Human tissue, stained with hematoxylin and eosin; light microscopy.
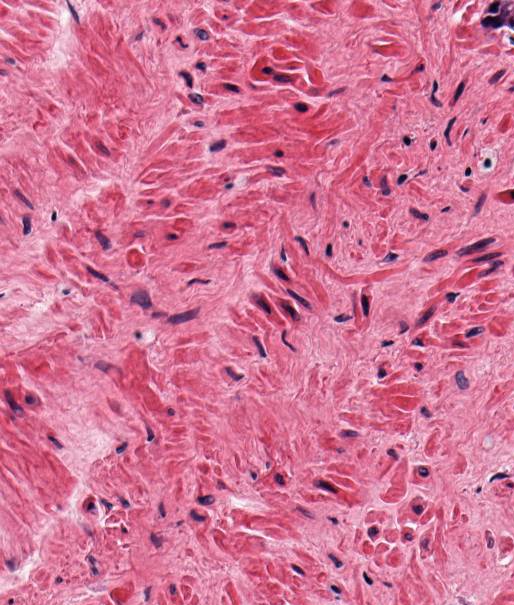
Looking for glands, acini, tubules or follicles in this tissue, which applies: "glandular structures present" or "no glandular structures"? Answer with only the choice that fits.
No glandular structures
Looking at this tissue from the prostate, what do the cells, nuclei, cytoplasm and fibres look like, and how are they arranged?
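Interlacing bundles of smooth muscle cells run in many directions across the entire field. Where cells are cut lengthwise, as centrally, nuclei are elongated with blunt, rounded ends. Muscle cell cytoplasm is strongly eosinophilic. Between bundles lies pale pink, loosely fibrillar collagen.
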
